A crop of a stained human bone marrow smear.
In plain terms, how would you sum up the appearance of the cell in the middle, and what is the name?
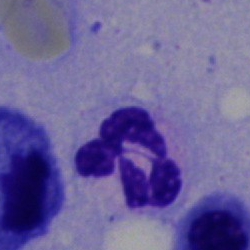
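Several separate lobes make up the nucleus, arranged in a ring around a pale central gap. The chromatin is dark purple and dense. The cytoplasm is pale pink. The cell is a segmented neutrophil.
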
